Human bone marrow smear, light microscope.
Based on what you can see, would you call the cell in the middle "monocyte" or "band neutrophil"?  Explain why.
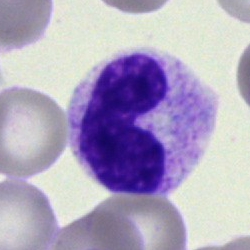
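The cell is a band neutrophil, not a monocyte. Its cytoplasm is pale lilac-pink, with fine lilac granules scattered through it.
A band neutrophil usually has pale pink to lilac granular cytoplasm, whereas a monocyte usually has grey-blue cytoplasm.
The nucleus is kidney-shaped, deeply indented on its right side, and fills most of the left part of the cell.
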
